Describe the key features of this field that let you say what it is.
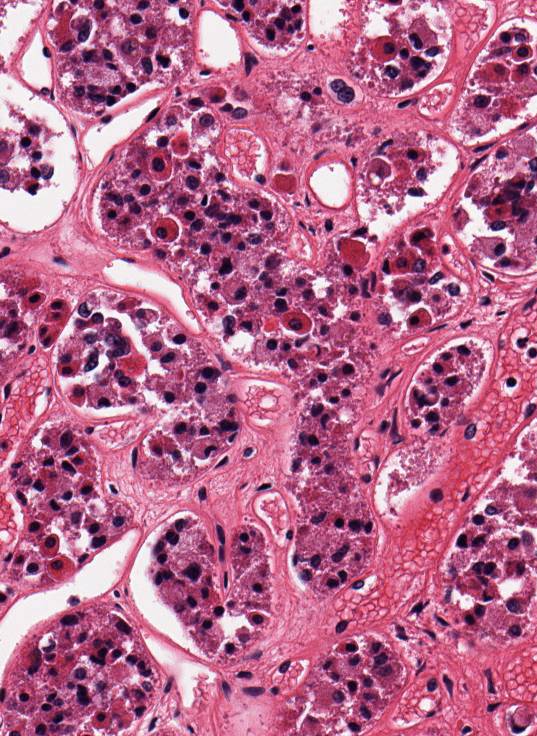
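This is the pars distalis of the pituitary. Throughout, the cells lie in rounded nests separated by thin pink fibrous septa.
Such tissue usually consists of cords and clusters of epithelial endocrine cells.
Most cells in the nests have granular purplish-pink cytoplasm and one round to oval, dark nucleus. Scattered elongated, spindle-shaped nuclei lie in the septa.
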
